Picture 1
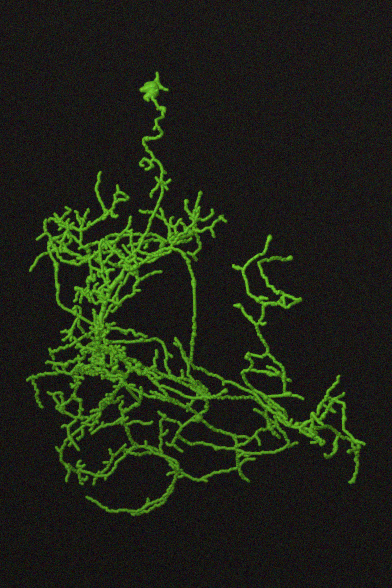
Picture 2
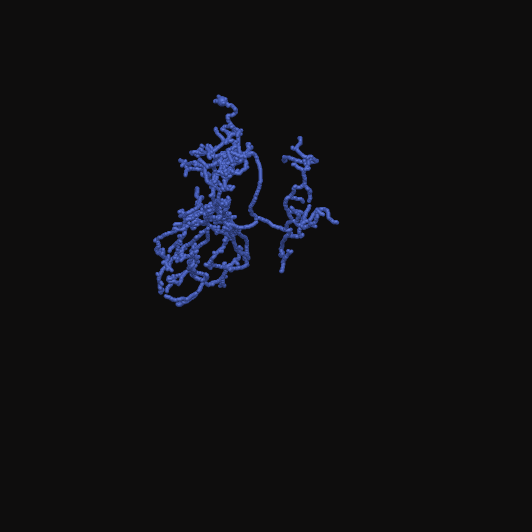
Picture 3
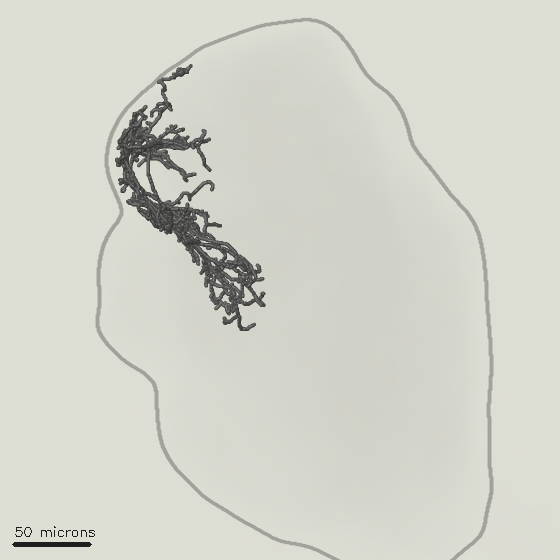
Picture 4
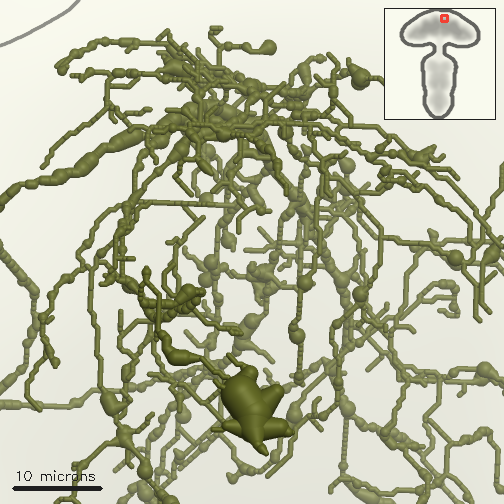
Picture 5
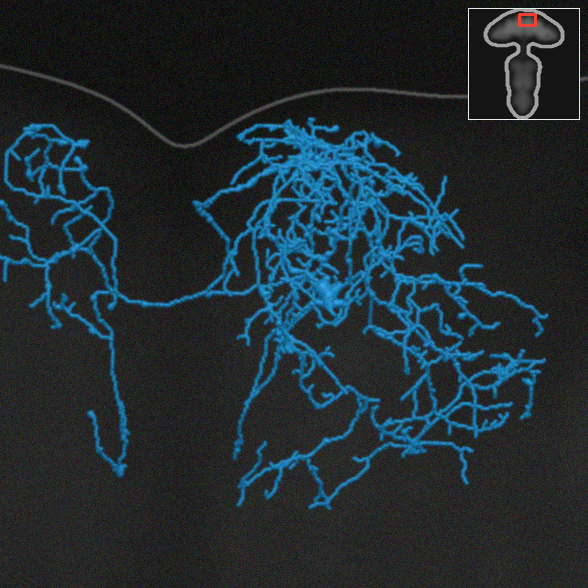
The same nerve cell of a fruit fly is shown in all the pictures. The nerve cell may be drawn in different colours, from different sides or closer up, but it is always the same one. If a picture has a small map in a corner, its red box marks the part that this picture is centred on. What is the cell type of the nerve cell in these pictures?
CRE005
